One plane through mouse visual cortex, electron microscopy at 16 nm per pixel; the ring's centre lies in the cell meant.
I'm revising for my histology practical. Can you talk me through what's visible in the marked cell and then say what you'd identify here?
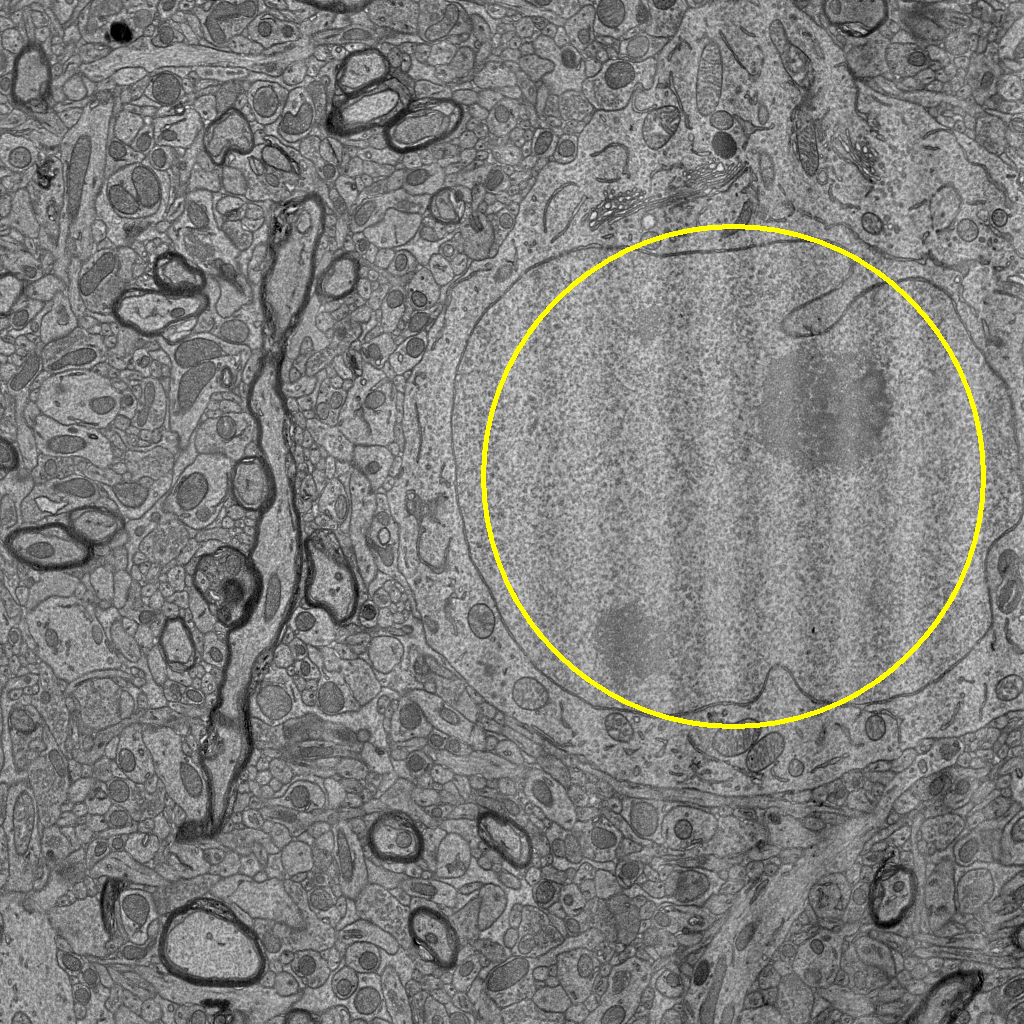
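First, nuclear size and shape: large and round, the whole outline within the picture. Second, the envelope: at upper right it forms a narrow loop folding into the nucleus. Third, dark content: a large, dark, irregular nucleolus at upper right of the nucleus and a smaller dark patch at lower left. The cell: an excitatory neuron.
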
